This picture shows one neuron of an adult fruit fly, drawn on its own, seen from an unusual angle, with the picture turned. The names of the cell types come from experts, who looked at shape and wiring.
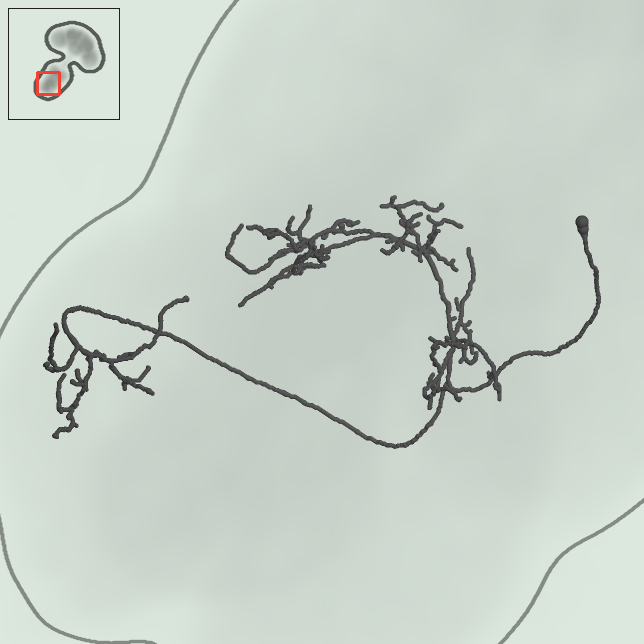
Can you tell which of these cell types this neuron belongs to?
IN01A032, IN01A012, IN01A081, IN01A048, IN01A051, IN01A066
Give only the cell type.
IN01A066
